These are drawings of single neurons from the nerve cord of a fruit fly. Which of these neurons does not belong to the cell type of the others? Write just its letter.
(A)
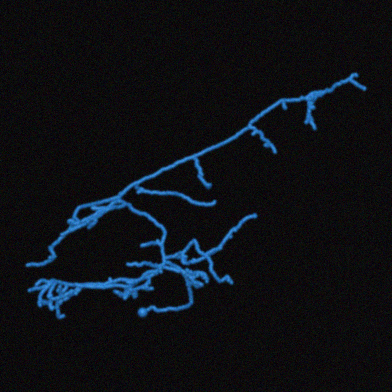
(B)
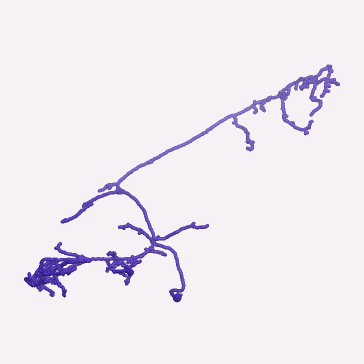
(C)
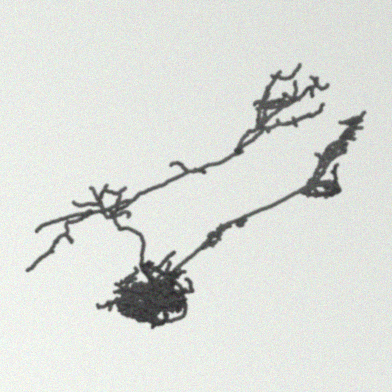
C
